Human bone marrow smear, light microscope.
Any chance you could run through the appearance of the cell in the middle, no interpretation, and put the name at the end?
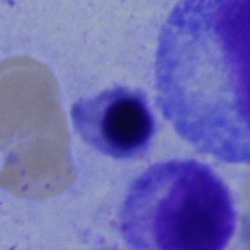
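The chromatin here is dense and almost evenly dark purple, and I can't make out any nucleolus. The nucleus is pushed off-centre to the right, leaving more cytoplasm on the left. The outline isn't smoothly round; it's a bit irregular. This one is an erythroblast.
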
